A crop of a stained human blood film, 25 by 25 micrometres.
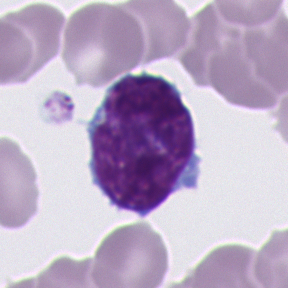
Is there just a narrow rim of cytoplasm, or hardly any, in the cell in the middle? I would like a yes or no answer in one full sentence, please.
Yes, around the nucleus there is only a narrow rim of cytoplasm.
